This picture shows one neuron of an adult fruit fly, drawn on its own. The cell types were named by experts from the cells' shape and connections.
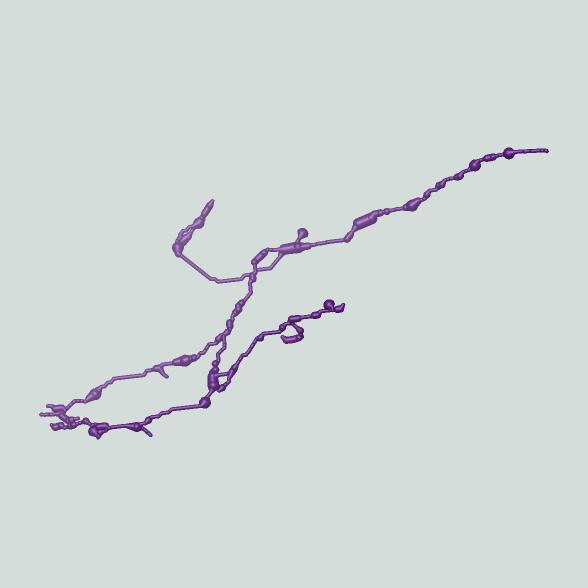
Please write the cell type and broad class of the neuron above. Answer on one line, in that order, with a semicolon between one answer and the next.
SNxx33; sensory neuron entering the nerve cord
